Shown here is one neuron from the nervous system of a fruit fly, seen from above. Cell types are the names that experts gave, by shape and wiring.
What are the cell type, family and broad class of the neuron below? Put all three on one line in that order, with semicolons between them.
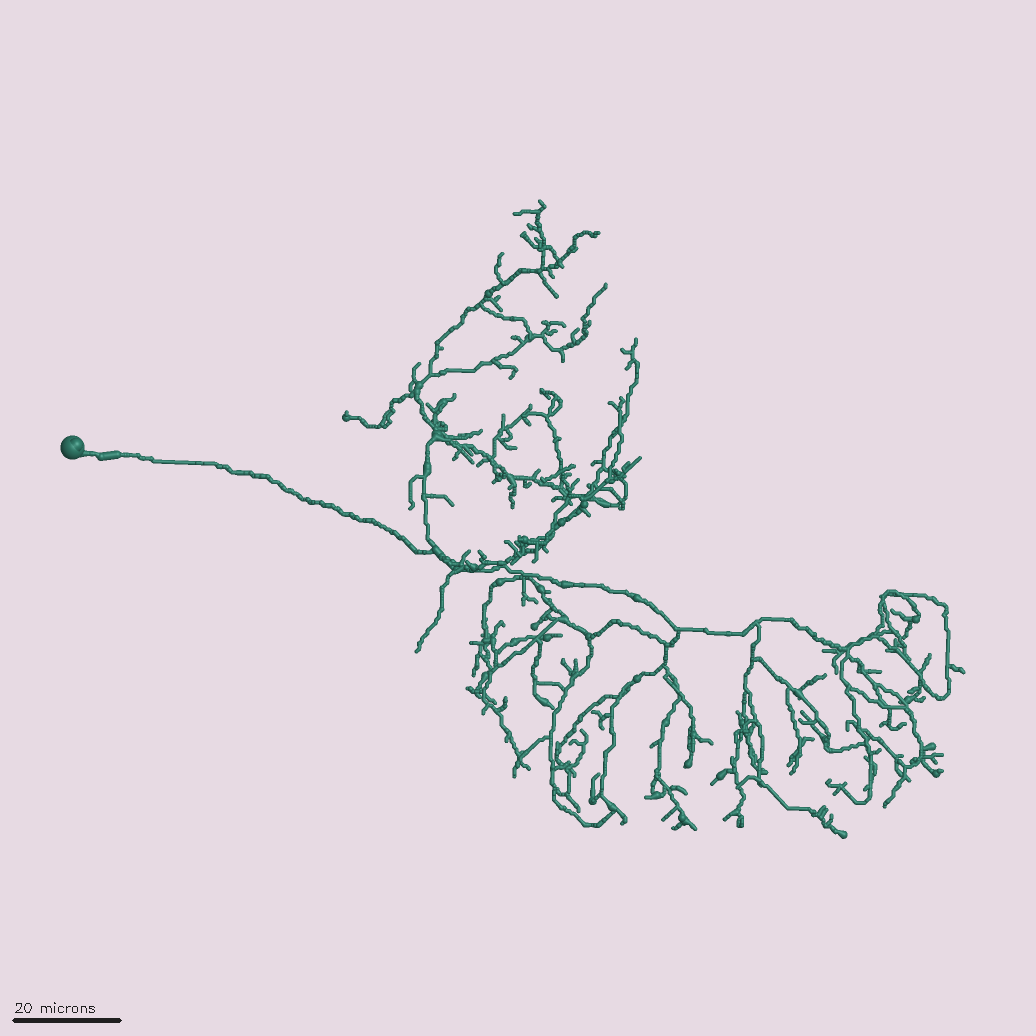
FB5E; hemilineage AOTUv4_ventral; central-brain intrinsic neuron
